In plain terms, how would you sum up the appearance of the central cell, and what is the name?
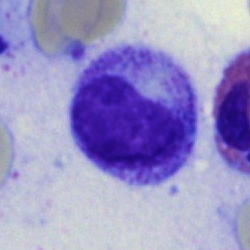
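The nucleus fills most of the cell and lies toward the left. Its upper right side is indented, giving it a kidney shape. Within this indentation sits a pale, clear zone of cytoplasm. The cytoplasm is bluish-lilac in colour. It is a metamyelocyte.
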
